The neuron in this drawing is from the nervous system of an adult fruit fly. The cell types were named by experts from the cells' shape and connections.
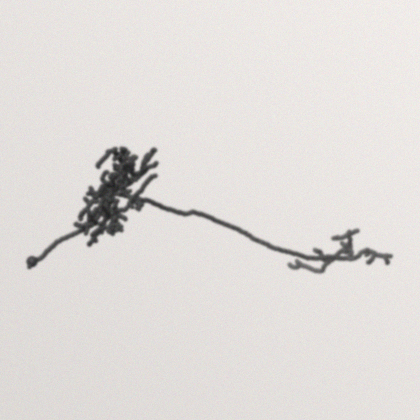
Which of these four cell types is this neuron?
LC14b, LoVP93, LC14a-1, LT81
LoVP93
